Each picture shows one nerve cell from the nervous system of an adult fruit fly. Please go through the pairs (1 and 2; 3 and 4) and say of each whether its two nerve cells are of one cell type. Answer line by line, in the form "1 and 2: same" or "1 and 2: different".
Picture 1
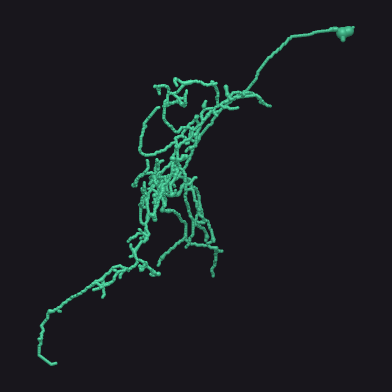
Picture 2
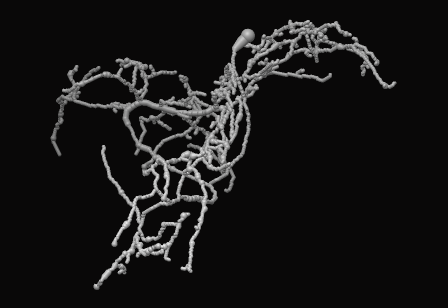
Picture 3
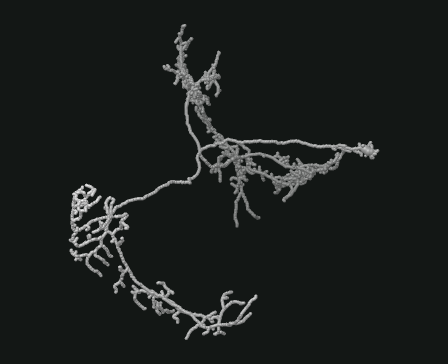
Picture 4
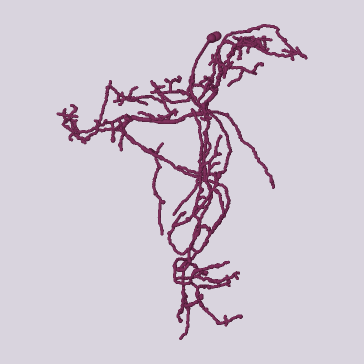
1 and 2: different
3 and 4: different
